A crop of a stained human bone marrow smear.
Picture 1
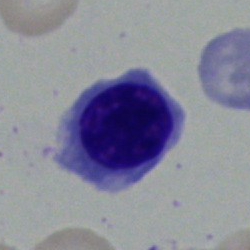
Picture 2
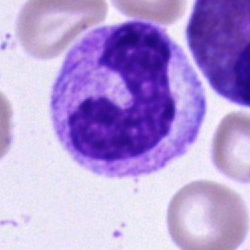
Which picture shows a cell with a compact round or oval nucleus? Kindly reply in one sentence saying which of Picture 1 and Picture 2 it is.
A compact round or oval nucleus belongs to the cell in Picture 1.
